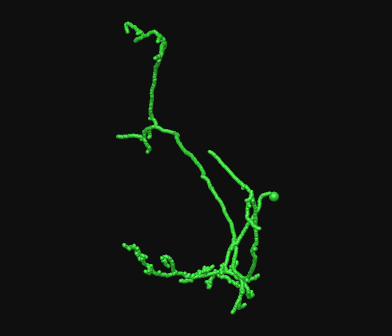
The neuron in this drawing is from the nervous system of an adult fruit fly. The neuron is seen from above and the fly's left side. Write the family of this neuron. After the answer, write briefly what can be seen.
The family is hemilineage DM6_ventral. It is a central-brain intrinsic neuron. As drawn here it is taller than it is wide.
